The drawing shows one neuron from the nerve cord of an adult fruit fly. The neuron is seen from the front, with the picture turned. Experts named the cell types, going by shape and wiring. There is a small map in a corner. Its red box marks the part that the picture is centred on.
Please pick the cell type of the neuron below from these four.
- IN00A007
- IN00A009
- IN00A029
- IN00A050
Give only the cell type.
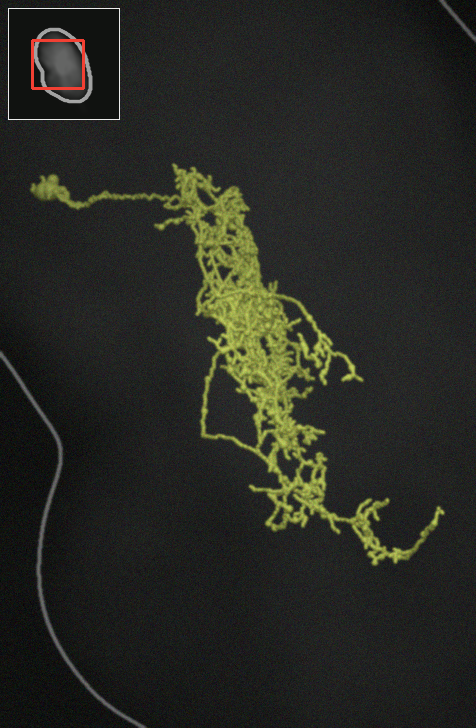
IN00A007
